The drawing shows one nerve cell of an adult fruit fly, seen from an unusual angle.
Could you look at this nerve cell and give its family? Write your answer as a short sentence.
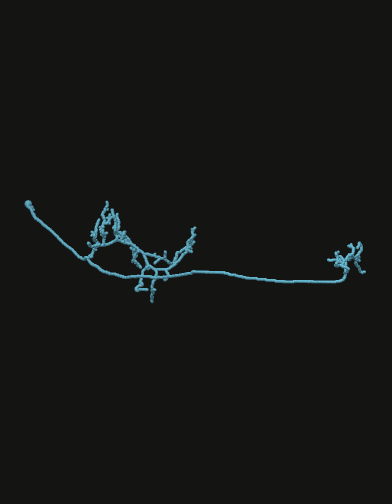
The family is hemilineage VLPl2_posterior.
